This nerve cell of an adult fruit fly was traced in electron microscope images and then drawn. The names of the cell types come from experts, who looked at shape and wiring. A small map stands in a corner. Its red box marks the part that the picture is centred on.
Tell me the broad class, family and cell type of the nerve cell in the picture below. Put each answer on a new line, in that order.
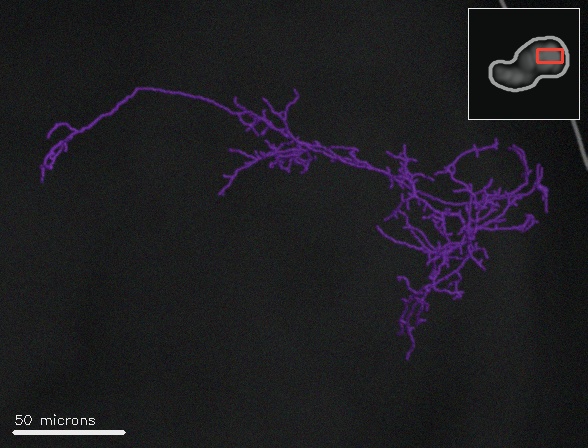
central-brain intrinsic neuron
hemilineage VLPl2_medial
AVLP177_a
